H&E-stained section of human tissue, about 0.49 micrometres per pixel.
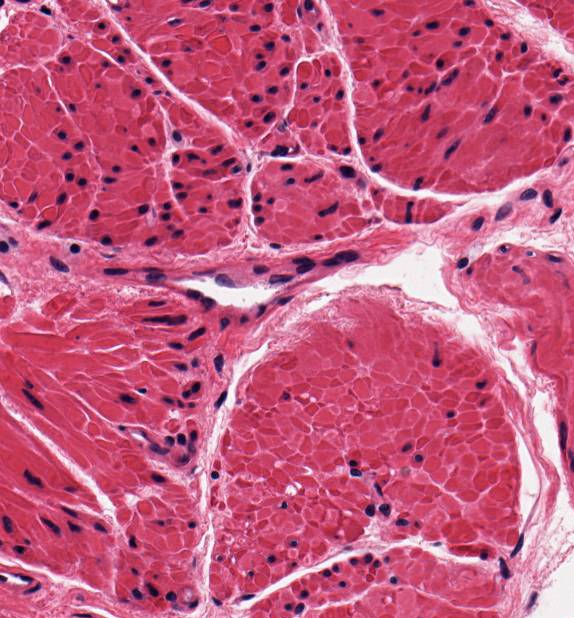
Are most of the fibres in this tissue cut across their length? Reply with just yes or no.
Yes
